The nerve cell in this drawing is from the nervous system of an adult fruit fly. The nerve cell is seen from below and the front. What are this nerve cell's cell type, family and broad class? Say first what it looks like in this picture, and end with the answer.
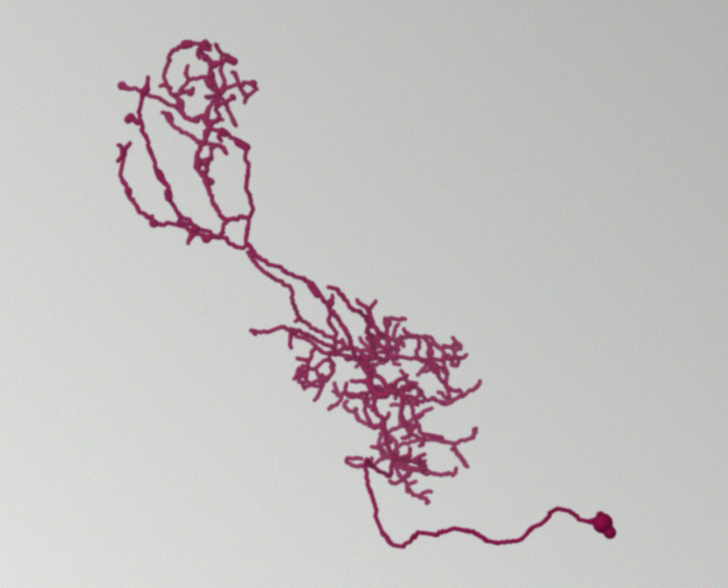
The cell body can be seen at the lower right of the picture. The picture shows dozens of branch ends. The cell type is CB1104. Its family is hemilineage LHa2. Its broad class is central-brain intrinsic neuron.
